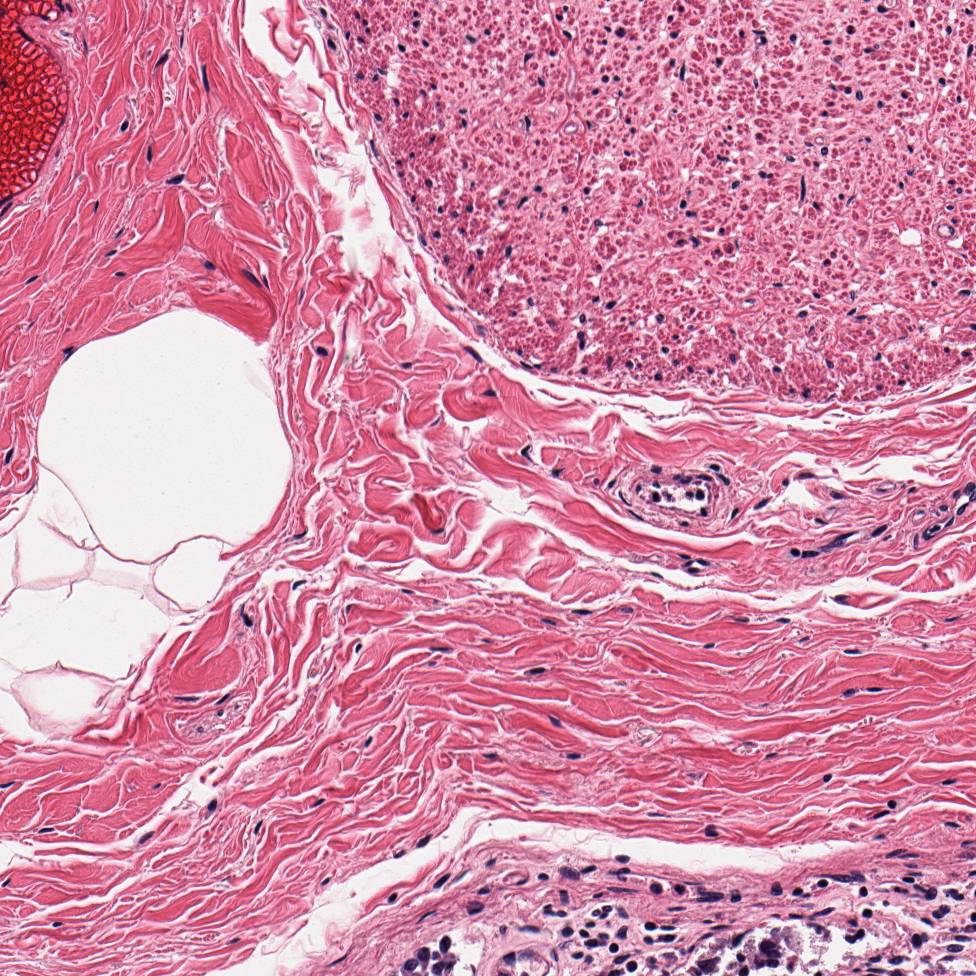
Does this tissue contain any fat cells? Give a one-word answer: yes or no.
Yes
